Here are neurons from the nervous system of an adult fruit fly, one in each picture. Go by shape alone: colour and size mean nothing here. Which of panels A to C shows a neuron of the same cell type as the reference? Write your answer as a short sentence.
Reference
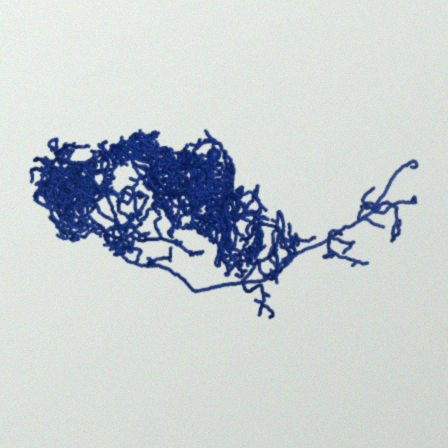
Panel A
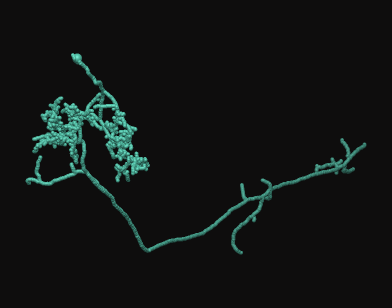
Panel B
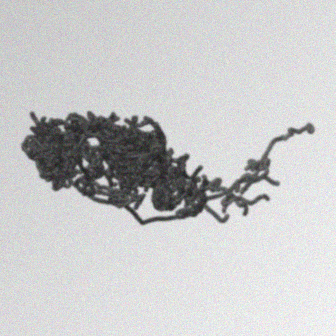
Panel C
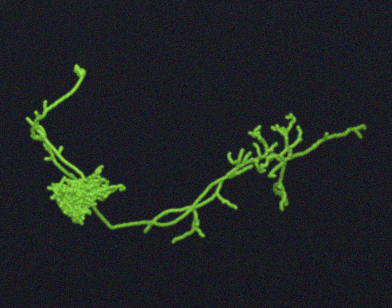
The neuron in panel B is of the same cell type.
